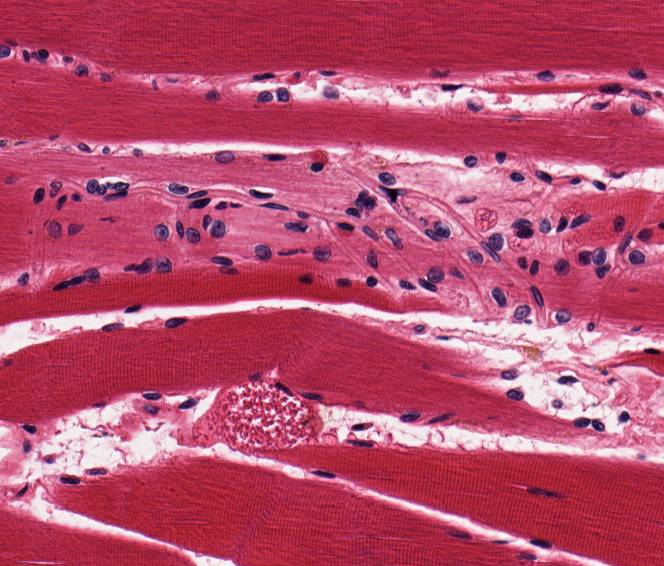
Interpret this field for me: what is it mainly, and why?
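Skeletal muscle is what you see here, and two things settle it. Long parallel muscle fibres run roughly horizontally across the whole field, and if you look closely they carry fine transverse cross-striations.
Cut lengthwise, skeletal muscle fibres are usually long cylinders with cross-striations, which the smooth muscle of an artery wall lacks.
Now find the nuclei: they are flattened and sit at the edges of the fibres.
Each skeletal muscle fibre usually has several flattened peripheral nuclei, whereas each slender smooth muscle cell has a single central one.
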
